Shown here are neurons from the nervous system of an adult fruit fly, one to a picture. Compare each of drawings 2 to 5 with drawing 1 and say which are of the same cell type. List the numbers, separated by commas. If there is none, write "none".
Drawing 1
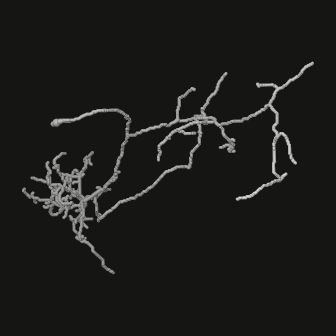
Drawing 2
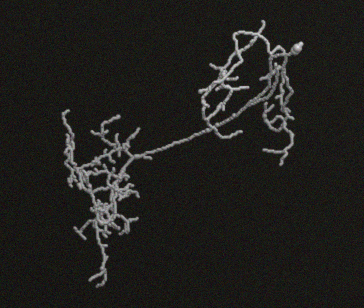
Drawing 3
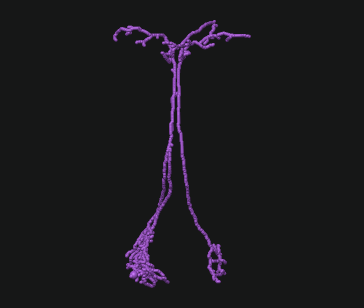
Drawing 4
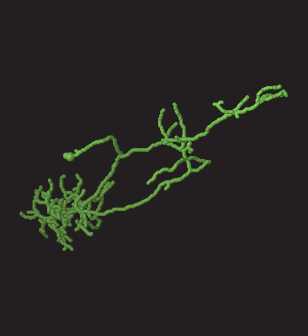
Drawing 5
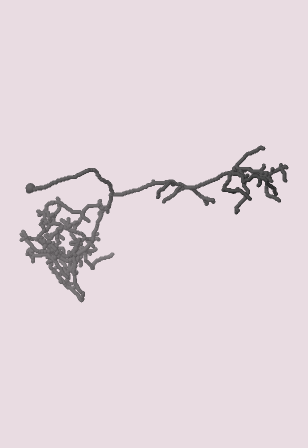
4, 5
